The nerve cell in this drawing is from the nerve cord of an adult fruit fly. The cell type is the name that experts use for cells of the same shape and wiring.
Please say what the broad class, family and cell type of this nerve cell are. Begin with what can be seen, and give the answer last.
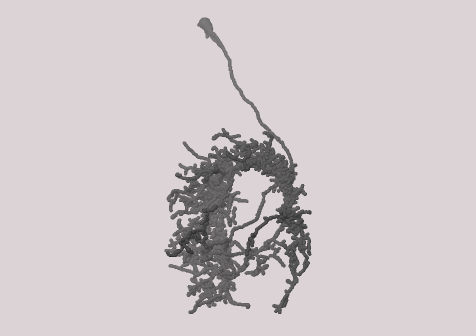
The picture shows dozens of branch ends. As drawn here it is taller than it is wide. This is a nerve-cord intrinsic neuron. Its family is hemilineage 17A. The cell type is IN17A025.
